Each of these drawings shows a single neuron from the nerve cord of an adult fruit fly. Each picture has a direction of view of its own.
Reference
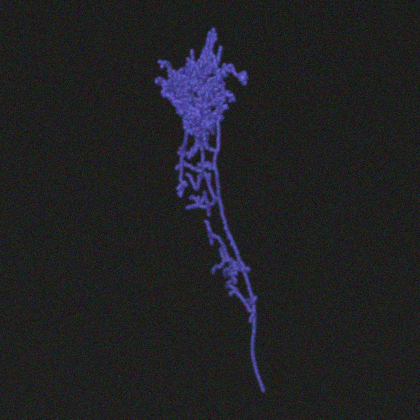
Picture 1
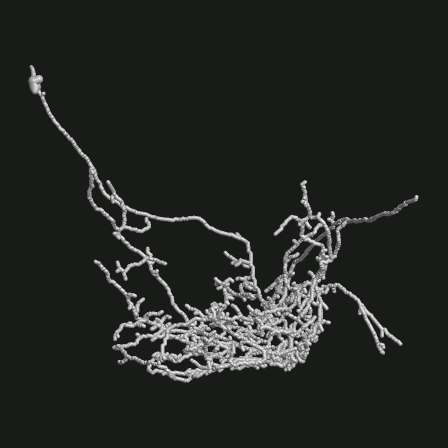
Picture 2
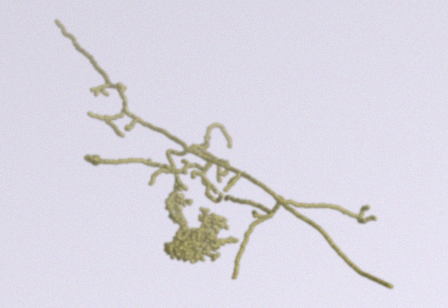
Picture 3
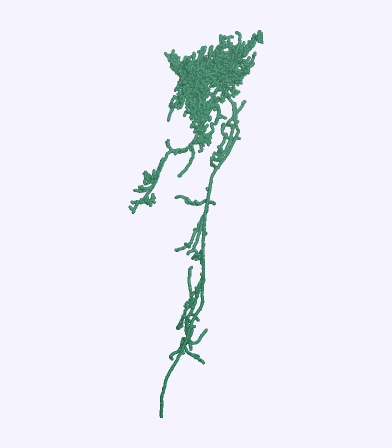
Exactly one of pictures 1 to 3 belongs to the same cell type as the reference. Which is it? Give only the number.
3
